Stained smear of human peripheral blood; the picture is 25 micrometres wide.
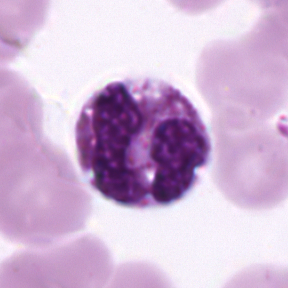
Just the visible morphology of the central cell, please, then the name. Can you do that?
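Looking first at the nucleus, I see it split into two separate lobes, one on the left and one on the right. The left lobe is elongated, running from top to bottom. The chromatin is dark purple and coarsely clumped. Pale lilac cytoplasm shows mainly in the gap between the two lobes. The cell measures about 12 micrometres across. This is an eosinophil.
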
